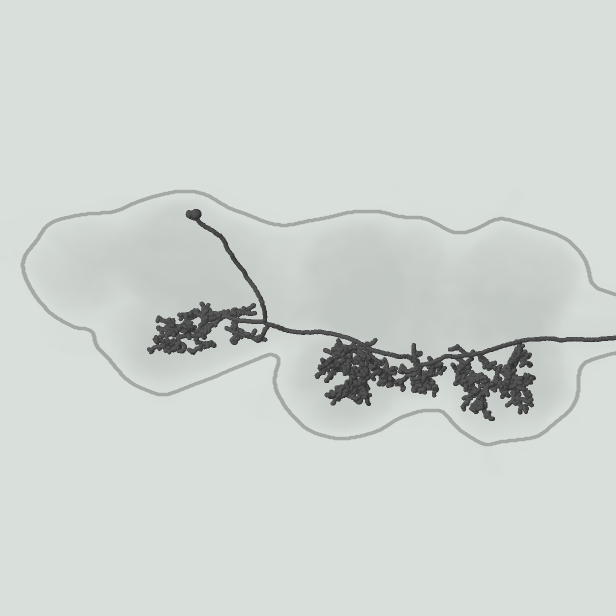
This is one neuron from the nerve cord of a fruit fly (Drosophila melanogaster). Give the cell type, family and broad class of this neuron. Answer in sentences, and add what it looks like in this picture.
The cell type is AN09B003. Its family is hemilineage 09B. This is an ascending neuron. In this view it is wider than it is tall.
